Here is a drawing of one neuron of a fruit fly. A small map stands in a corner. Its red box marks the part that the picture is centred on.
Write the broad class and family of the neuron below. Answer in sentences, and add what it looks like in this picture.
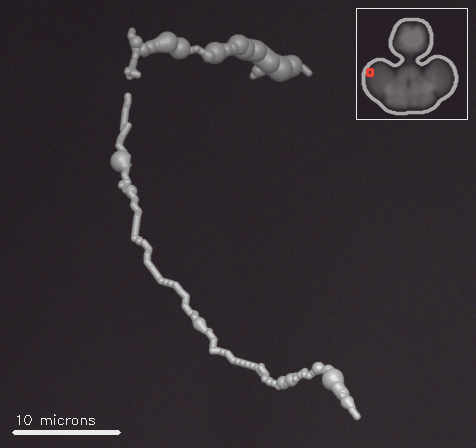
It is a photoreceptor or other optic-lobe sensory neuron. Its family is called class visual. No cell body is drawn. By the scale bar it is about 35 microns tall in this view. It has a dozen or fewer branch ends.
